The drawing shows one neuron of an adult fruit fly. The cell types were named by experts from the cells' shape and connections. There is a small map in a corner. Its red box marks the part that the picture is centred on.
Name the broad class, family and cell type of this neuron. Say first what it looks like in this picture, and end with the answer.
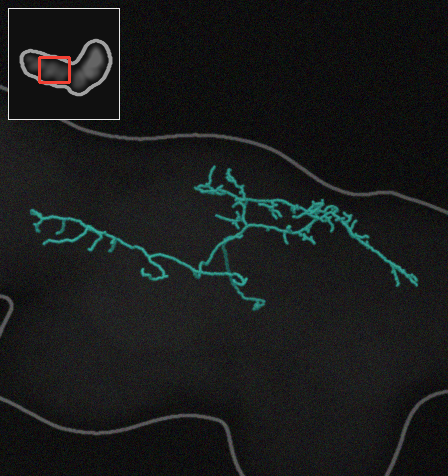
As drawn here it is more than twice as wide as it is tall. Its broad class is nerve-cord intrinsic neuron. Its family is hemilineage 07B. It is of cell type IN07B077.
